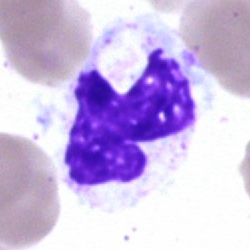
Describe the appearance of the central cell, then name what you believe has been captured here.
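In outline the cell is irregular rather than round. The nucleus is folded into an irregular shape, with a deep notch opening toward the top. Dense, deep purple chromatin makes it up, with small pale spots scattered through it, and no nucleoli can be seen. The cell is a segmented neutrophil.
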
